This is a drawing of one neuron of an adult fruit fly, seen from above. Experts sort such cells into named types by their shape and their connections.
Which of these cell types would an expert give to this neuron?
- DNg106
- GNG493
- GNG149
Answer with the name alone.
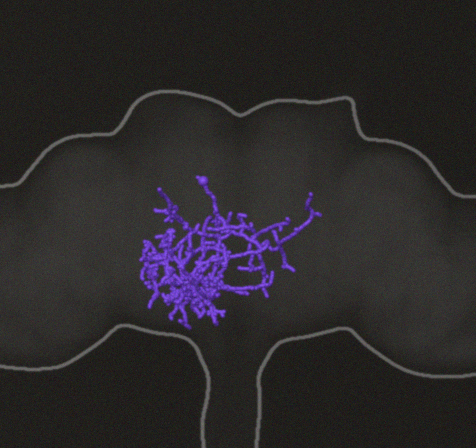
GNG493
